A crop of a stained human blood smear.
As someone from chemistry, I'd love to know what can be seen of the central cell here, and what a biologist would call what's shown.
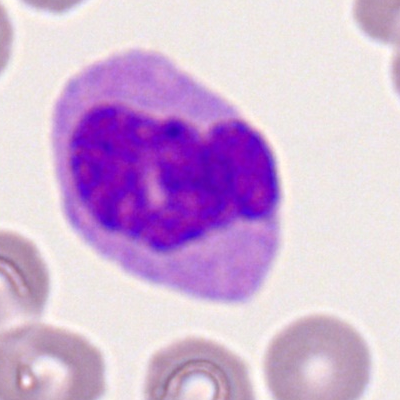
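Wider than it is tall, the nucleus lies across the cell; notches along its upper border give it a lobed look. Its chromatin is dark purple and clumped, paler gaps showing between the clumps. I note abundant, pale lilac cytoplasm. So this is a monocyte.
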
